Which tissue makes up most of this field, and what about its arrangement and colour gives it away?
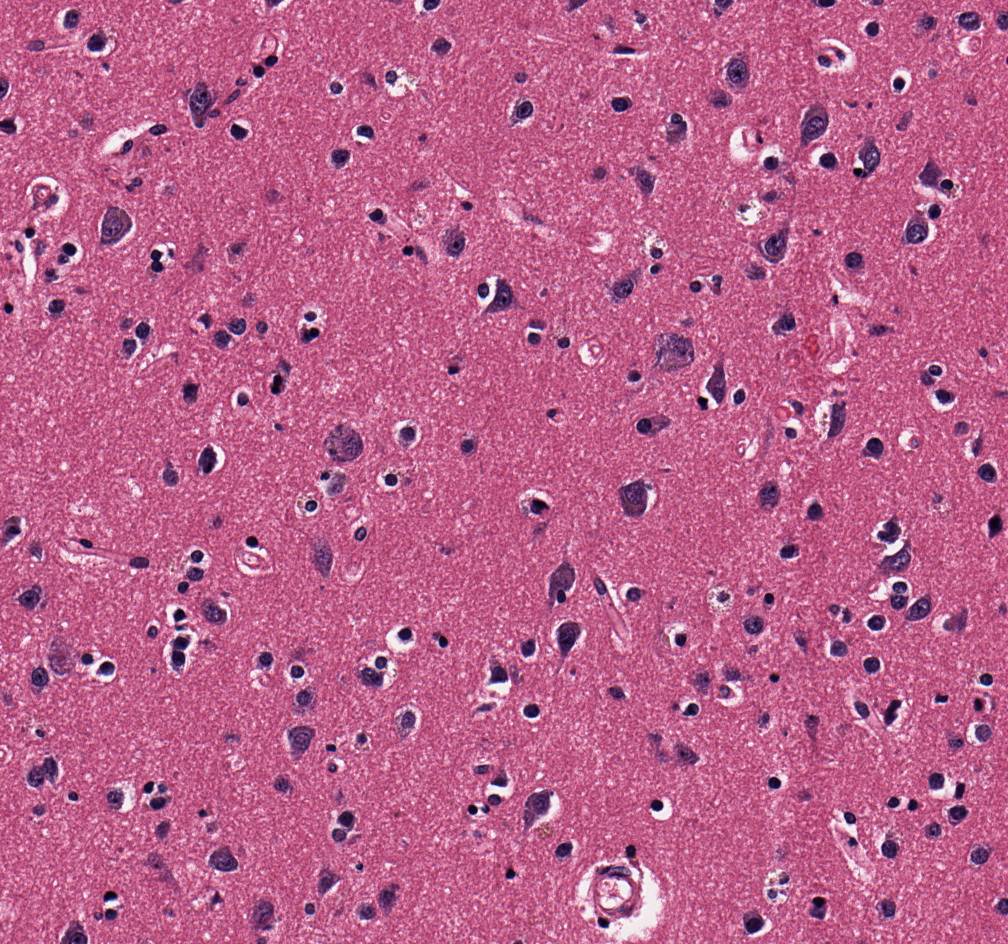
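This looks to me like cerebral cortex. Scattered right across an evenly spread, finely granular pink neuropil are neurons with angular, purplish cytoplasm and round nuclei, some tapering into a process.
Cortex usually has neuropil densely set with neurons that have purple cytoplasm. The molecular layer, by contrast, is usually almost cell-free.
Small round dark nuclei outnumber the neurons throughout.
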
